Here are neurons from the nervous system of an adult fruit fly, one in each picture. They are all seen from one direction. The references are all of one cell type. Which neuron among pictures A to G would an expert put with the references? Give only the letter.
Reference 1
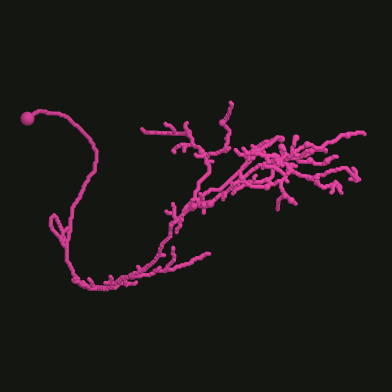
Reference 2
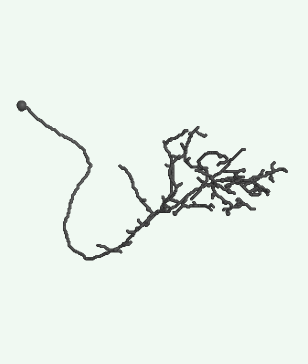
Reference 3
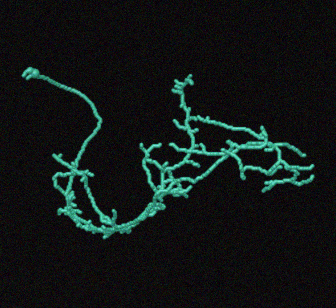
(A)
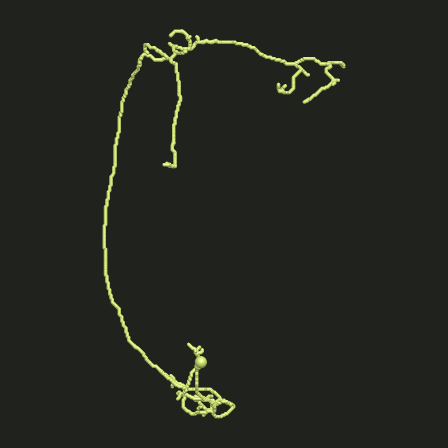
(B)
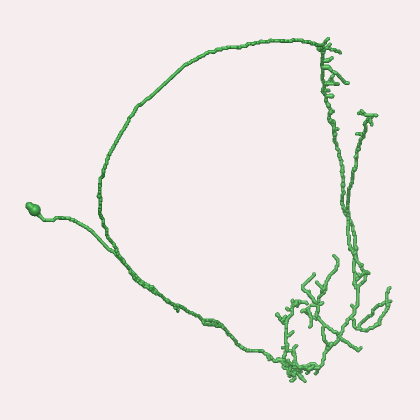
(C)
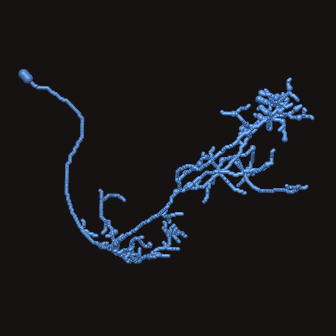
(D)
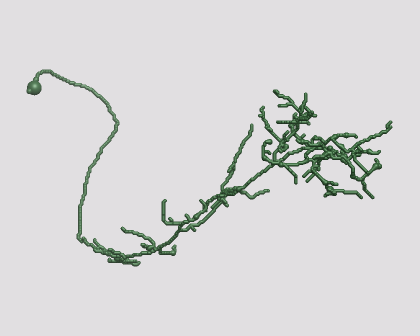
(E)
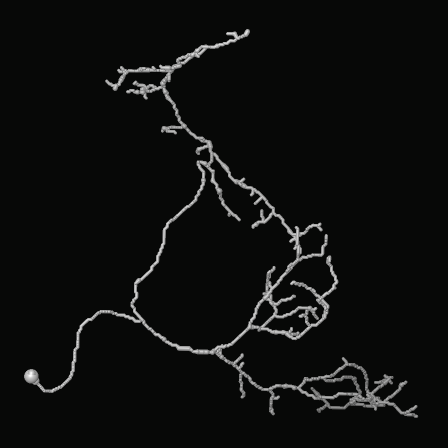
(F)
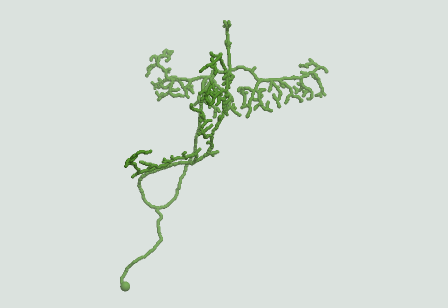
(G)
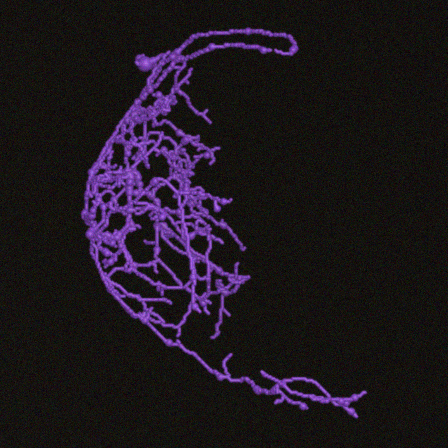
D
